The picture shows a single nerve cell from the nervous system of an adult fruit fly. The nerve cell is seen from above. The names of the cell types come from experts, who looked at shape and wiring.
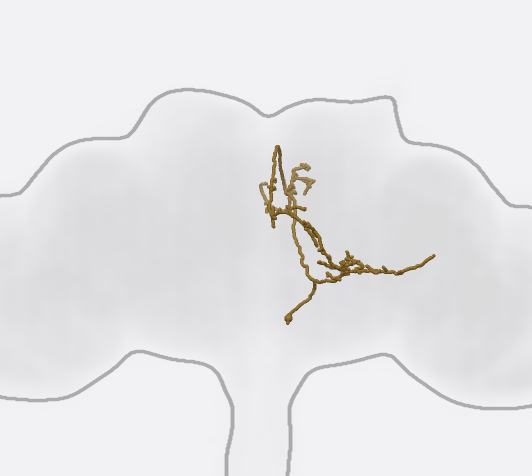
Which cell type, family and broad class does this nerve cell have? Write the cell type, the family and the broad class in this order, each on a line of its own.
SMP307
hemilineage DM2_central
central-brain intrinsic neuron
